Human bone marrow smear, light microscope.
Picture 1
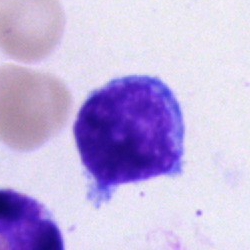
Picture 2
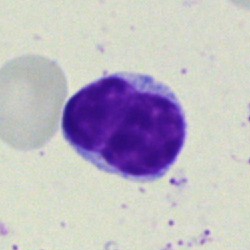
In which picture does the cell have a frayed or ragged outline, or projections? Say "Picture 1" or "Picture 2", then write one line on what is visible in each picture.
Picture 1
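Picture 1: A small, ragged, pale blue tag of cytoplasm projects from the lower left edge of the cell.
Picture 2: The cell has a rounded outline with a smooth edge.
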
